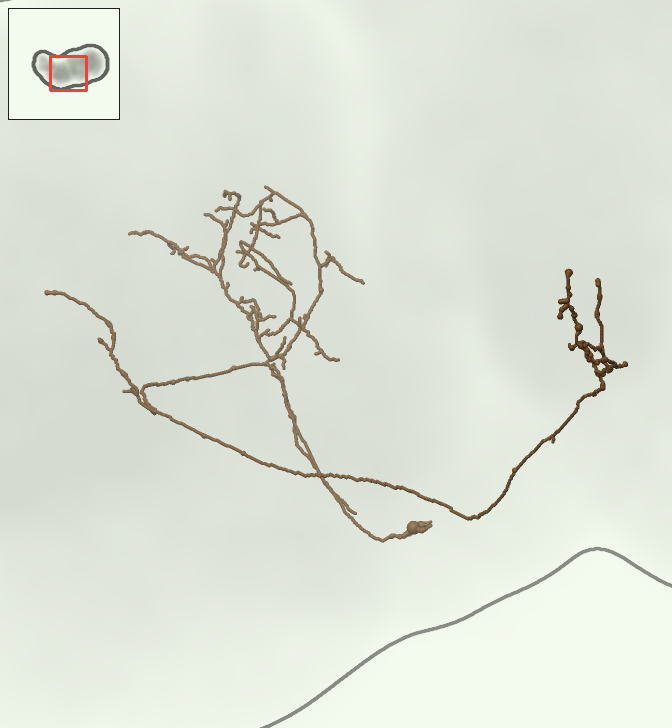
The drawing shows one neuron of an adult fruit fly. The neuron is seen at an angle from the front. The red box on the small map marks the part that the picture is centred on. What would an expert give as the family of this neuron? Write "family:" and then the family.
family: hemilineage 07B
